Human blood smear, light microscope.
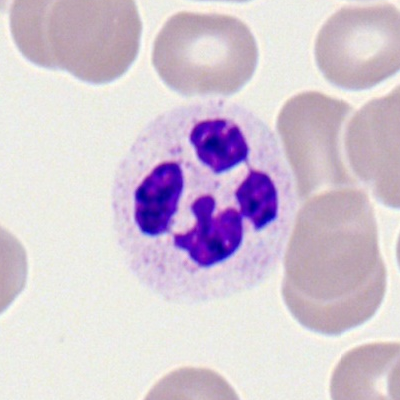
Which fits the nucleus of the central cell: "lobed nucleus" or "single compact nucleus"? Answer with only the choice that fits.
Lobed nucleus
